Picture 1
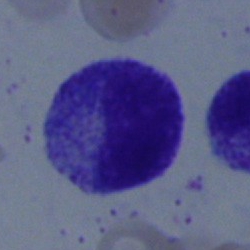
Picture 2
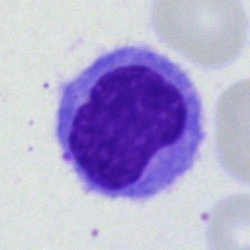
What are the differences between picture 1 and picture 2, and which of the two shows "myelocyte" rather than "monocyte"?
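The myelocyte is in picture 1, the monocyte in picture 2. Both outlines are round, the myelocyte's cleanly so and without any projections from its surface, the monocyte's only roughly. Where they really part is the nucleus: in the monocyte it fills most of the cell and has an indentation on its lower right side.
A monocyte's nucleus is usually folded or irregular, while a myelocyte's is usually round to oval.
In the myelocyte, the right part of the nucleus stains densely and darkly purple-blue. The monocyte's chromatin is dark purple with a mottled, clumped texture, no nucleolus shows, and its cytoplasm has no distinct granules. The myelocyte isn't touching any other cell, and small purple specks are scattered in the background around it.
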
